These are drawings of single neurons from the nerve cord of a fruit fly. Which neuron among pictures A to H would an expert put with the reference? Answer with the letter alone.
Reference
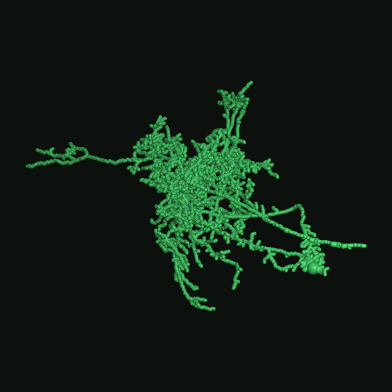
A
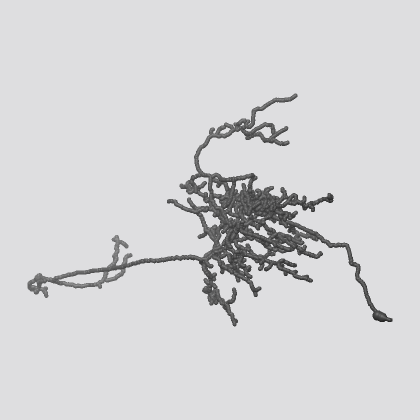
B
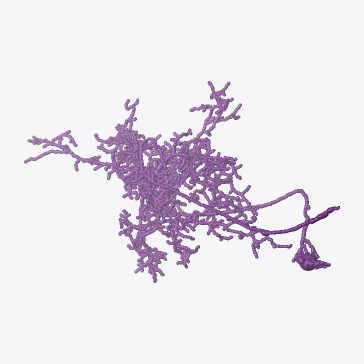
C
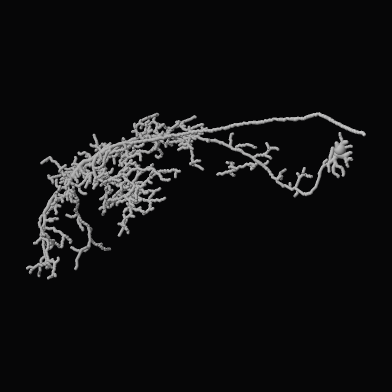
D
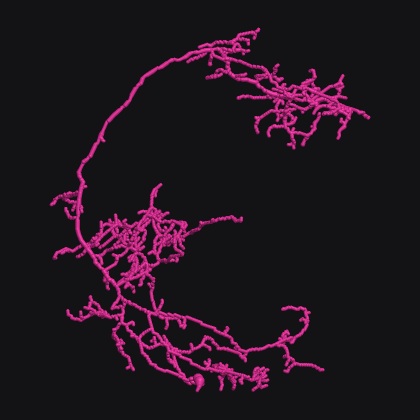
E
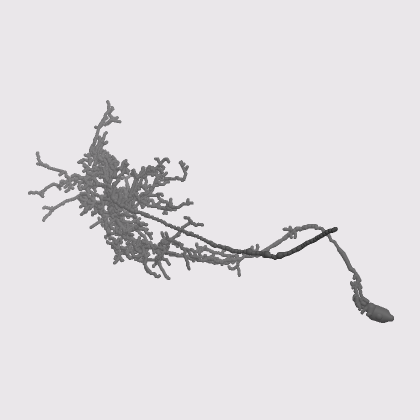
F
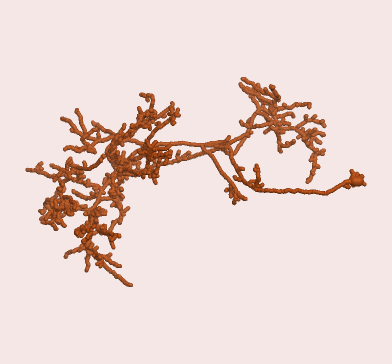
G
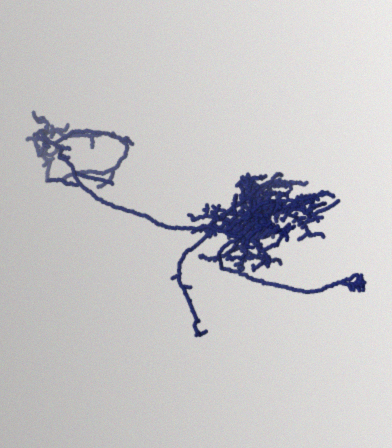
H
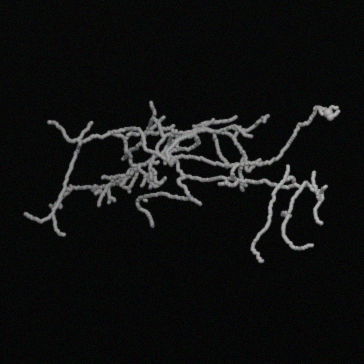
B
